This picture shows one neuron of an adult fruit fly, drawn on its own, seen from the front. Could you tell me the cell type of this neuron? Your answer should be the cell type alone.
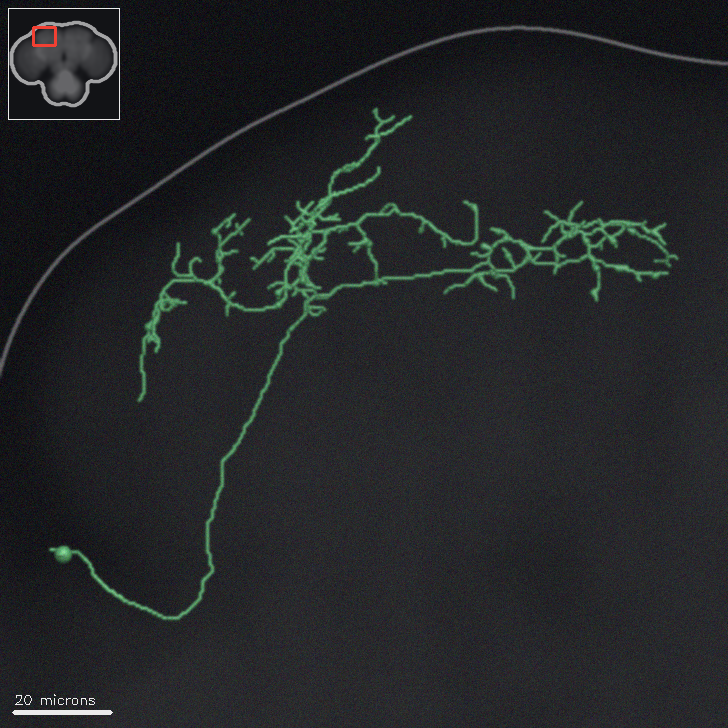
CB2507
